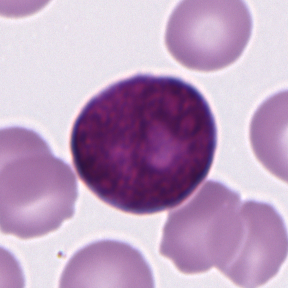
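Myeloblast, the central cell. Its nucleus looks like one single mass, with no lobes or indentations. Around it I can make out only a very thin rim of cytoplasm, and there I see no distinct granules. No vacuoles anywhere in the cell either.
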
